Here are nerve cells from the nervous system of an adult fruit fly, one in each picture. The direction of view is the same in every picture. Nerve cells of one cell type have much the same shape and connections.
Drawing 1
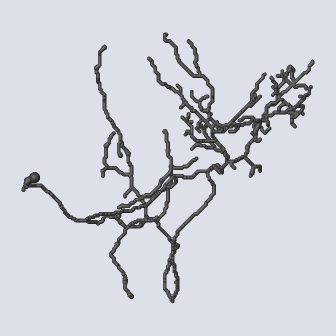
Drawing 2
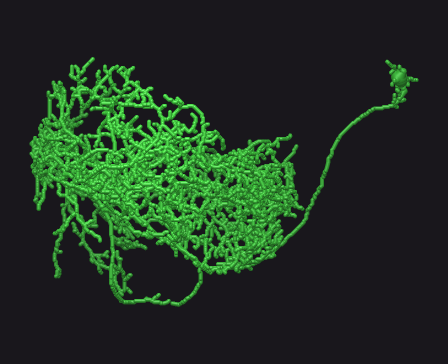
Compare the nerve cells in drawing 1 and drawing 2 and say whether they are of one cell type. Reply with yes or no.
no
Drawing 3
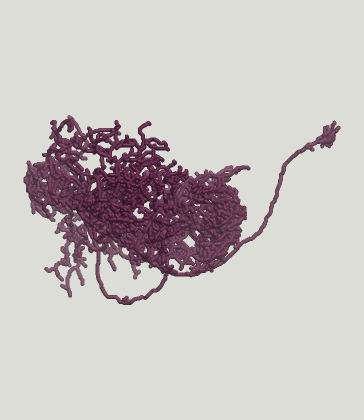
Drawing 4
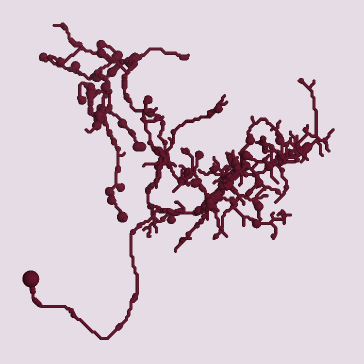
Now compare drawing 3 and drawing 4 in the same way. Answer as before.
no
